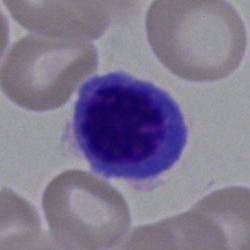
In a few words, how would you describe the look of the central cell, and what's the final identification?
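In the nucleus, the chromatin is dark purple and densely clumped, and no distinct nucleolus can be seen. The cytoplasm is a deep blue and forms only a thin rim around the nucleus. This cell is an erythroblast.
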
